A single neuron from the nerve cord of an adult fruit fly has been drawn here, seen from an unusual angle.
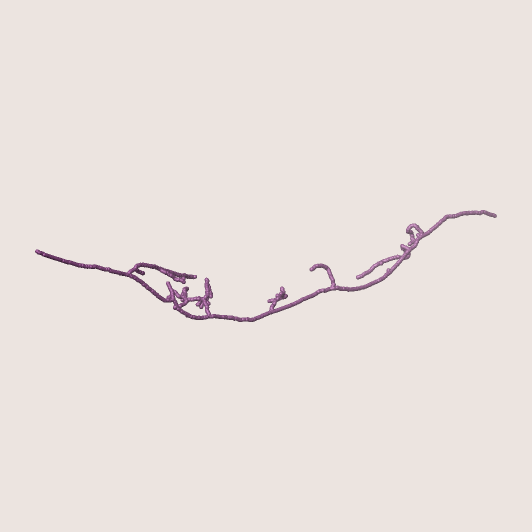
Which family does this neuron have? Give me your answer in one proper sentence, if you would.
Among the members of family DNp is this neuron.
